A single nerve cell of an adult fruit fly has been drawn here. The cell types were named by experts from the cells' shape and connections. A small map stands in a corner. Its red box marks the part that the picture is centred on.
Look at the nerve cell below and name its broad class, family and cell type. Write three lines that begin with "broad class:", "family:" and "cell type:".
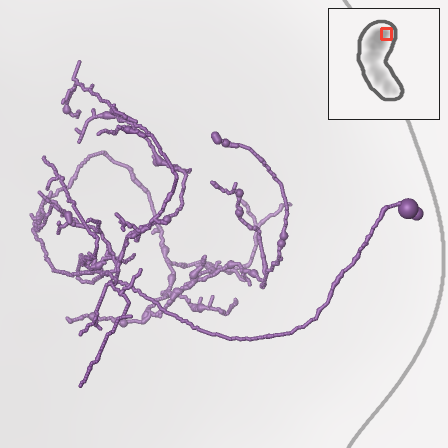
broad class: central-brain intrinsic neuron
family: hemilineage VLPd&p1_posterior
cell type: CB1060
